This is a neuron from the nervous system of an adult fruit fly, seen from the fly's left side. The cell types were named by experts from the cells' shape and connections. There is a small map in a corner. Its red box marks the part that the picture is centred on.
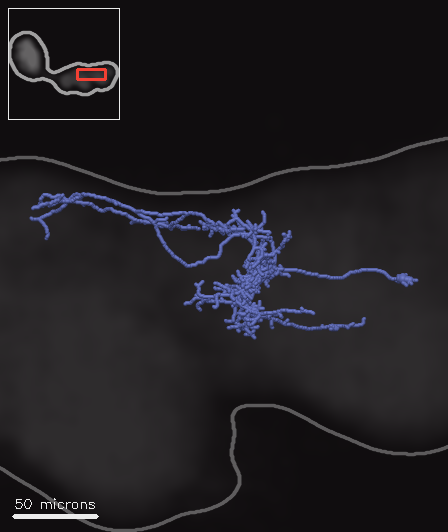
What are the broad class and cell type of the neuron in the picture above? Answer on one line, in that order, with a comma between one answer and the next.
nerve-cord intrinsic neuron, INXXX355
